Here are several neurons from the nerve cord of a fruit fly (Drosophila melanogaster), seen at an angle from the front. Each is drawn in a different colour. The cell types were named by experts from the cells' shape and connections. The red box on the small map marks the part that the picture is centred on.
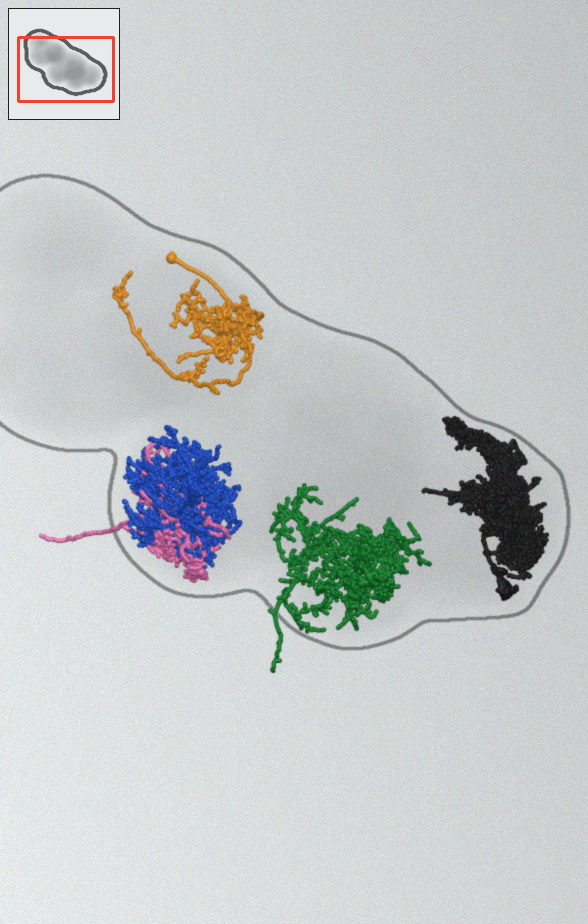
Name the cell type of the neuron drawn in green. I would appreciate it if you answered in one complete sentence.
The cell type of the neuron here is Ti extensor MN.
